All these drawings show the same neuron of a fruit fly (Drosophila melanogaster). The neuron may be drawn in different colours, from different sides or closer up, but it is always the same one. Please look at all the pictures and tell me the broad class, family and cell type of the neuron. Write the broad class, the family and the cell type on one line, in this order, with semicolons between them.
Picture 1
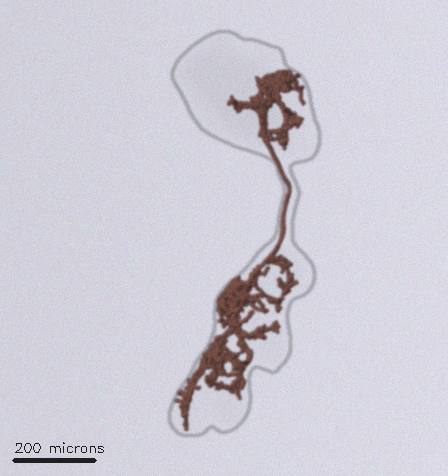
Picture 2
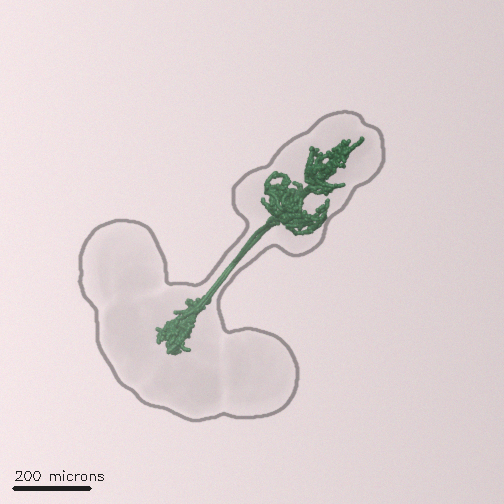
descending neuron; hemilineage LB0_posterior; DNge150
